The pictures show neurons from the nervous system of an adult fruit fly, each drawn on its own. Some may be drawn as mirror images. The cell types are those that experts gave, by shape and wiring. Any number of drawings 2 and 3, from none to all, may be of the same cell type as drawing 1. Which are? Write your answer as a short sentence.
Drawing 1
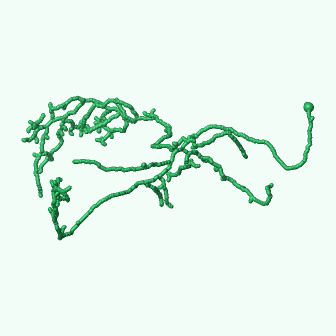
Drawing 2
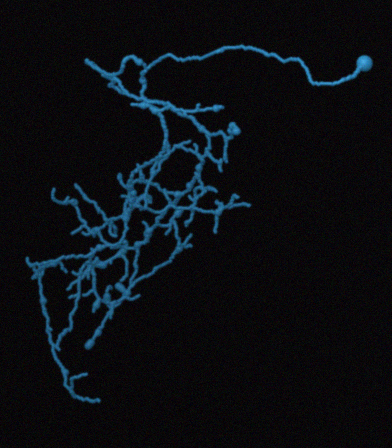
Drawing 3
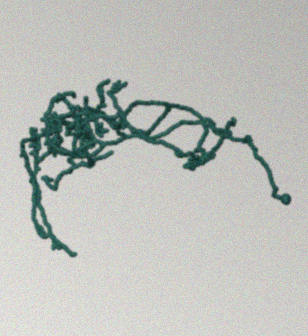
None of them is of the same cell type.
